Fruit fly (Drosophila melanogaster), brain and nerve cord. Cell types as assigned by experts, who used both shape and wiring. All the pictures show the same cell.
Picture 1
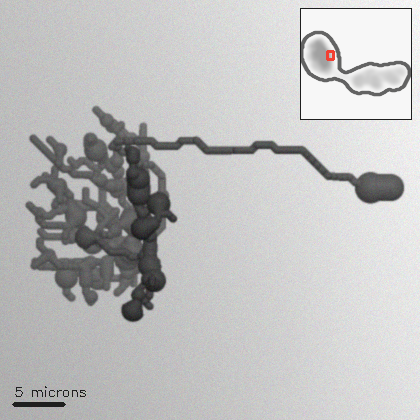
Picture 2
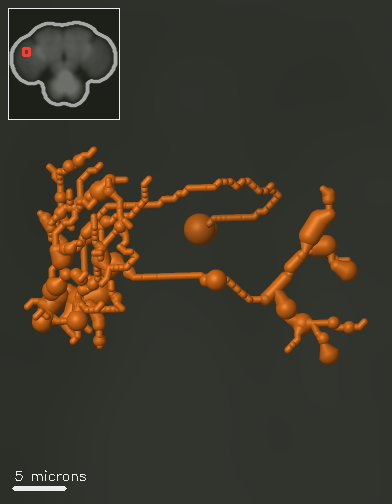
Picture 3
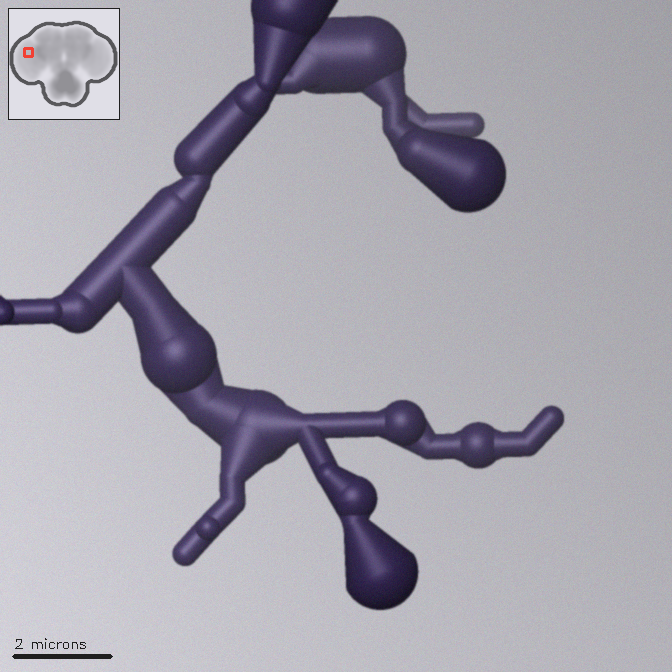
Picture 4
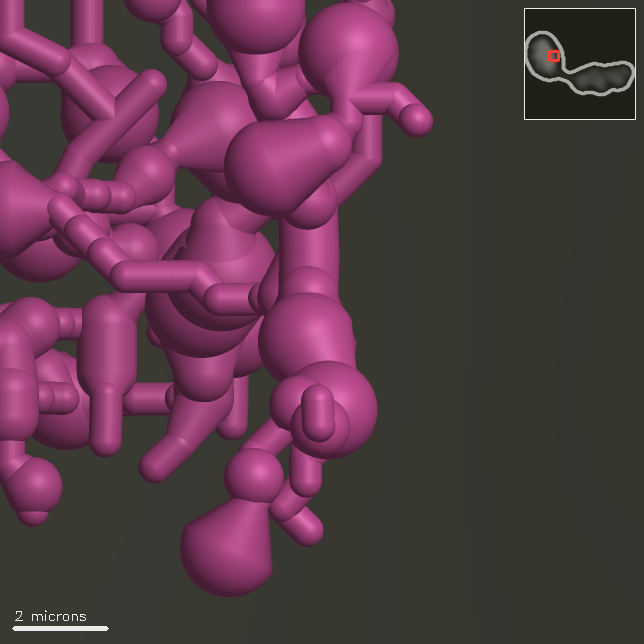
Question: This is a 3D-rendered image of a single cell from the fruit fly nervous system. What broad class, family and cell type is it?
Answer: optic-lobe intrinsic neuron; T; T4b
